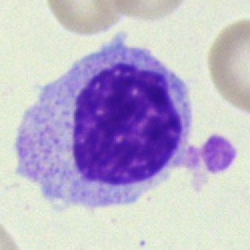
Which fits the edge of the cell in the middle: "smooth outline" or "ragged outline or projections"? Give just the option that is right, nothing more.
Ragged outline or projections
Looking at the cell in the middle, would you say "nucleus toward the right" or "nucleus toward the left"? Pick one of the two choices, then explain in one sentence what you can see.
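Nucleus toward the right. The nucleus sits off-centre toward the right side of the cell.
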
